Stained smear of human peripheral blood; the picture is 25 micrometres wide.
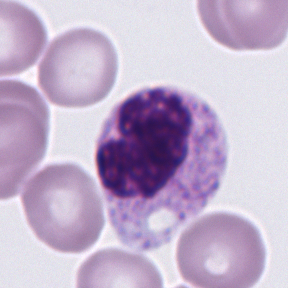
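Segmented neutrophil, the central cell of a stained human peripheral blood smear under the light microscope. The cell measures about 14 by 11 micrometres, and its nucleus, lying toward the upper left, fills about 50% of the cell's area. Chromatin of this segmented neutrophil is dark purple and coarsely clumped. Small purple granules are scattered through the pale lilac cytoplasm, where a single clear vacuole lies below the nucleus.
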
